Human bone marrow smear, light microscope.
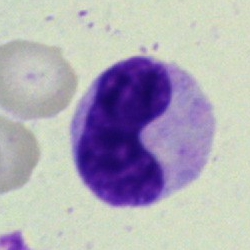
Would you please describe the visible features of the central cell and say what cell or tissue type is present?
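Dense, dark purple chromatin forms a kidney-shaped nucleus whose indentation faces right. This nucleus fills the left part of the cell, and the cytoplasm is pale lilac-grey. The cell is a band neutrophil.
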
